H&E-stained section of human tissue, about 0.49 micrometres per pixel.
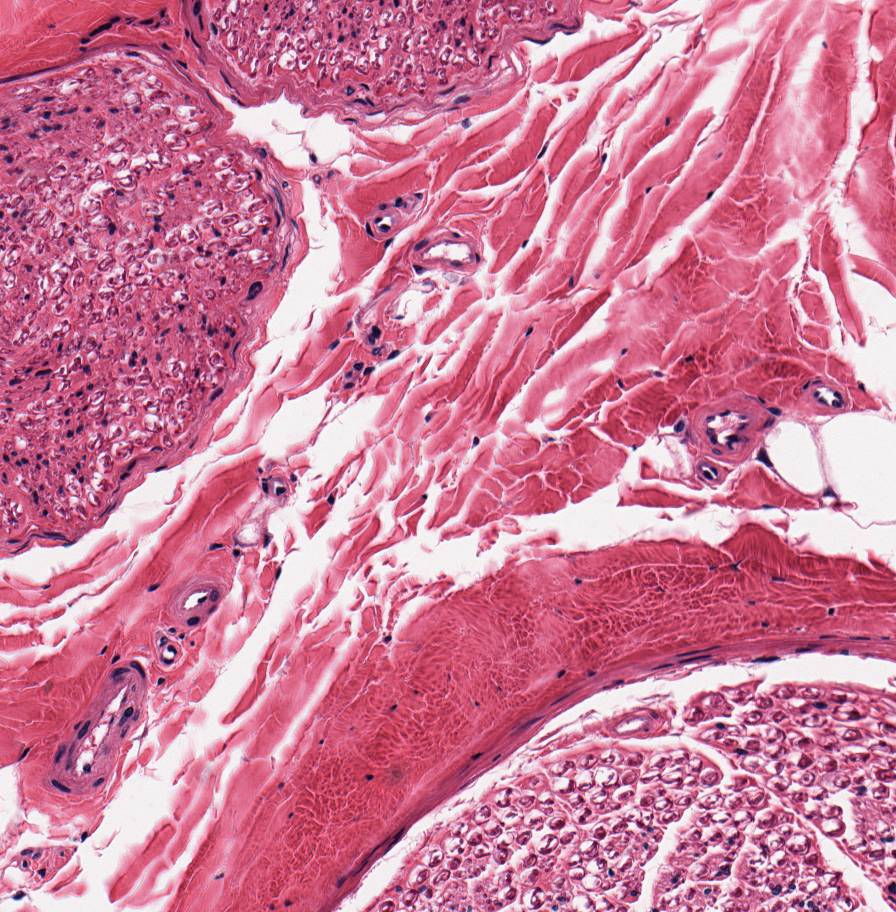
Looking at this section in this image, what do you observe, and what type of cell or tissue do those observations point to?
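See the three rounded nerve fascicles at upper left, top centre and lower right, parted by a broad band of pink connective tissue. Within them, nerve fibres cut across form many small round profiles, each with a pale clear ring. This is the tibial nerve.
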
